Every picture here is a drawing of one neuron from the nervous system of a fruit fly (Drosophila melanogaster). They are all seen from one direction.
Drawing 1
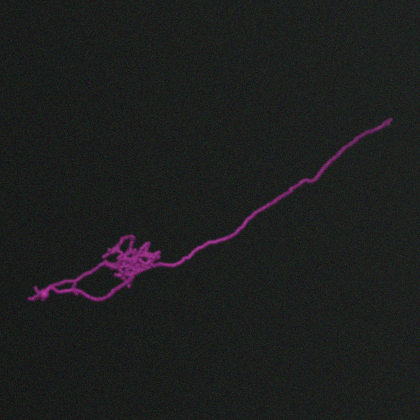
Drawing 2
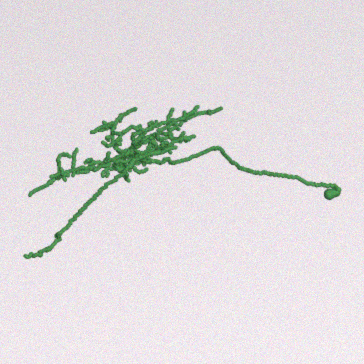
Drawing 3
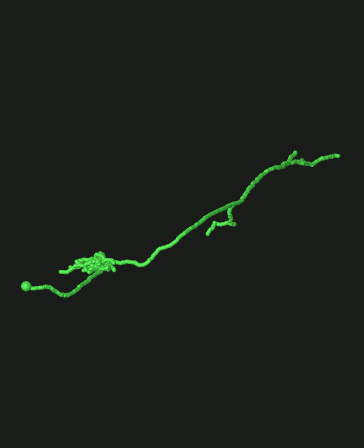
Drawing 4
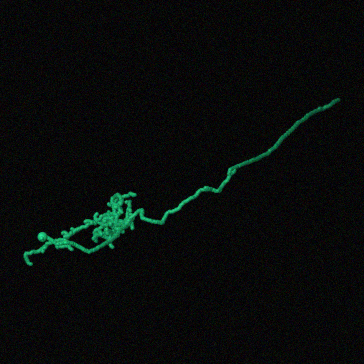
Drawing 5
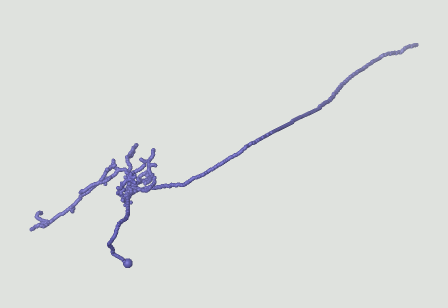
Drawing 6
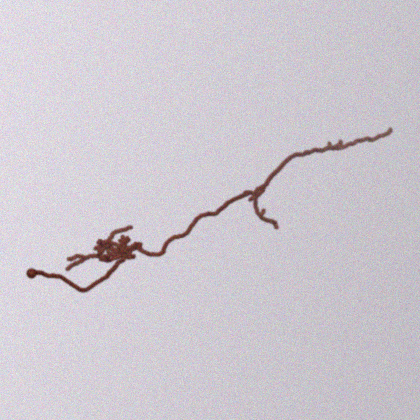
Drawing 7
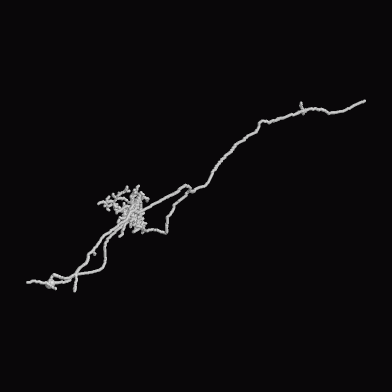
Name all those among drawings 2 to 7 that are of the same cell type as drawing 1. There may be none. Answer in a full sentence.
Drawing 4 and drawing 5 are of the same cell type.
